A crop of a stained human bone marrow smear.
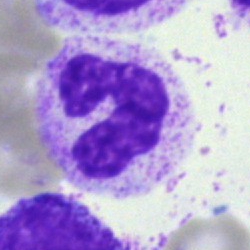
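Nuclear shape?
Deeply indented into a curved, horseshoe-like form.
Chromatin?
Dark purple and coarsely clumped, with paler streaks between the clumps.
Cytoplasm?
A moderate rim of pale pinkish-lilac surrounds the nucleus, with fine lilac-purple granules scattered throughout.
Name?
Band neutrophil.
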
